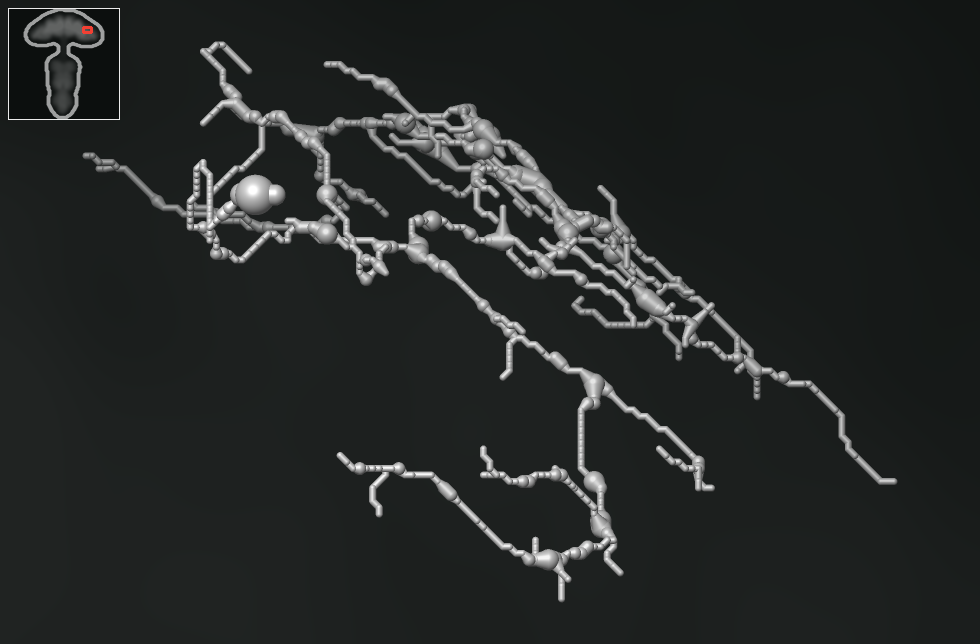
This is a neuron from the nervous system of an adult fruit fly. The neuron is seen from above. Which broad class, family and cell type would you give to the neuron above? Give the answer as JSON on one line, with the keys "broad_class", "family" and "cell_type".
{"broad_class": "optic-lobe intrinsic neuron", "family": "Cm", "cell_type": "Cm12"}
